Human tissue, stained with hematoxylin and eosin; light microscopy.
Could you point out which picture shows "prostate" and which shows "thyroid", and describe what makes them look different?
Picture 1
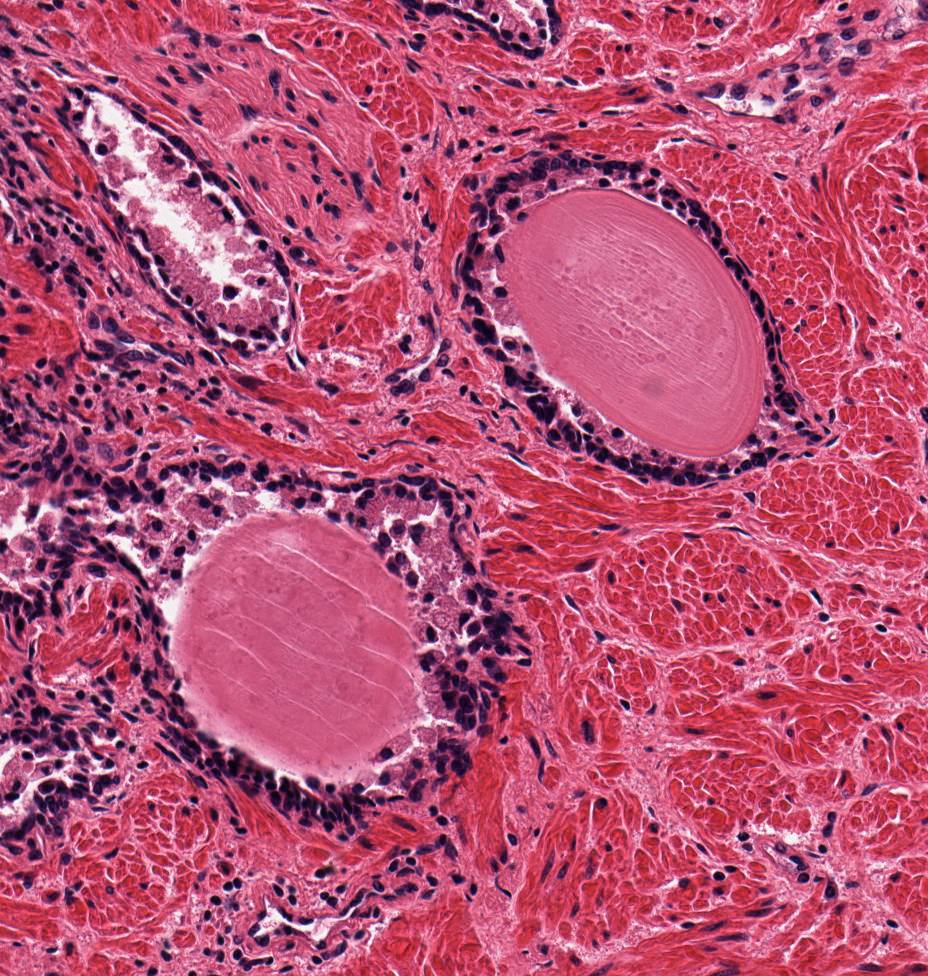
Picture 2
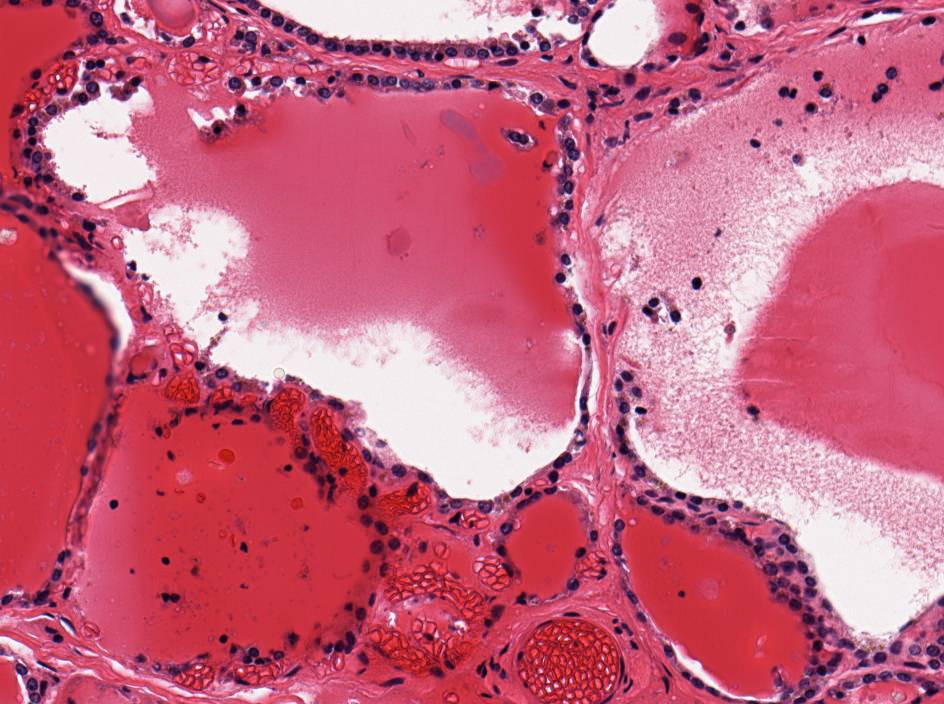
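The first picture shows prostate and the second thyroid. In the prostate, two rounded glandular spaces, upper right and lower left, sit within a dense stroma and are lined by a thin rim of epithelial cells with small, dark, crowded nuclei. An elongated gland runs diagonally from the upper-left corner toward the centre, with pale, loose material in its lumen. Much of the stroma, particularly on the right, is bright red smooth muscle in bundles cut in varying planes. The thyroid field, by contrast, consists of closely packed follicles of widely varying size, each filled with eosinophilic material and lined by a single layer of flattened to low cuboidal epithelial cells. Only thin strands of pink fibrous stroma lie between the follicles, and there are no fat cells.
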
